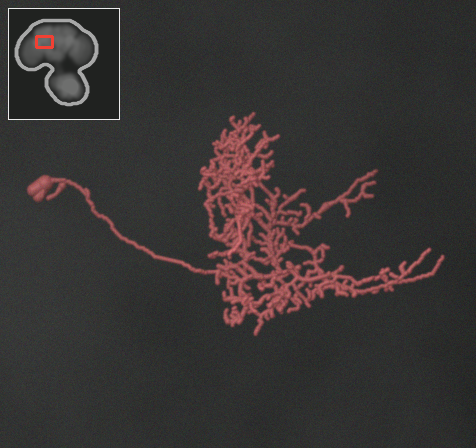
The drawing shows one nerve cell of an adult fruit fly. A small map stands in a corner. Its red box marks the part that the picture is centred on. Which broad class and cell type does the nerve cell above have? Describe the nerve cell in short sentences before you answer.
Its cell body lies on the left of the picture. The picture shows dozens of branch ends. It is a central-brain intrinsic neuron. Its cell type is LAL112.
